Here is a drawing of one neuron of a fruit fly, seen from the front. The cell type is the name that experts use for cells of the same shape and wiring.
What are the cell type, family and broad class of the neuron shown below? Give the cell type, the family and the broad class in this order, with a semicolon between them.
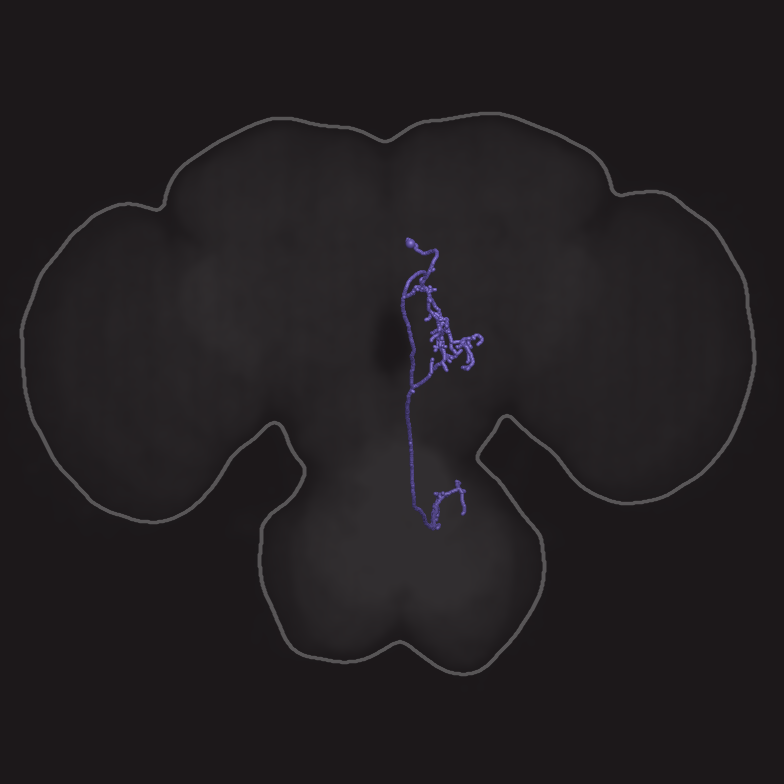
DNpe057; hemilineage PSp2; descending neuron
